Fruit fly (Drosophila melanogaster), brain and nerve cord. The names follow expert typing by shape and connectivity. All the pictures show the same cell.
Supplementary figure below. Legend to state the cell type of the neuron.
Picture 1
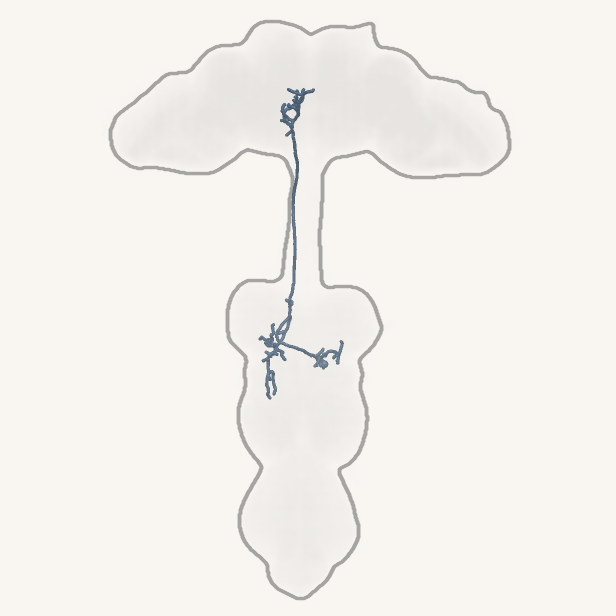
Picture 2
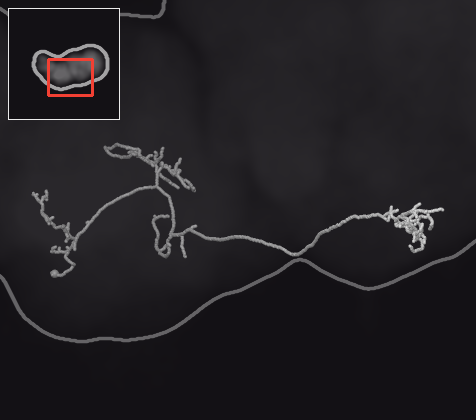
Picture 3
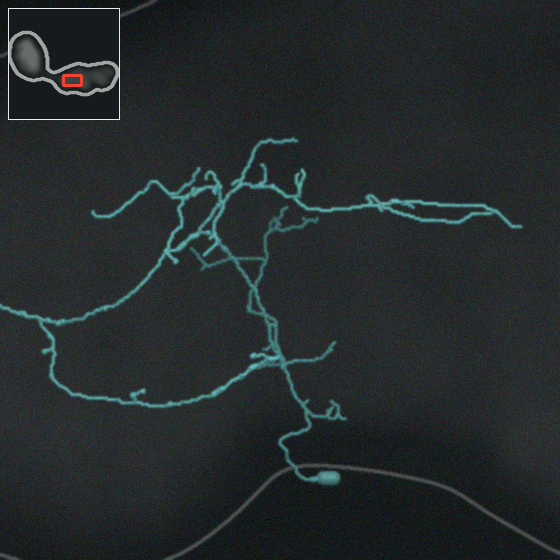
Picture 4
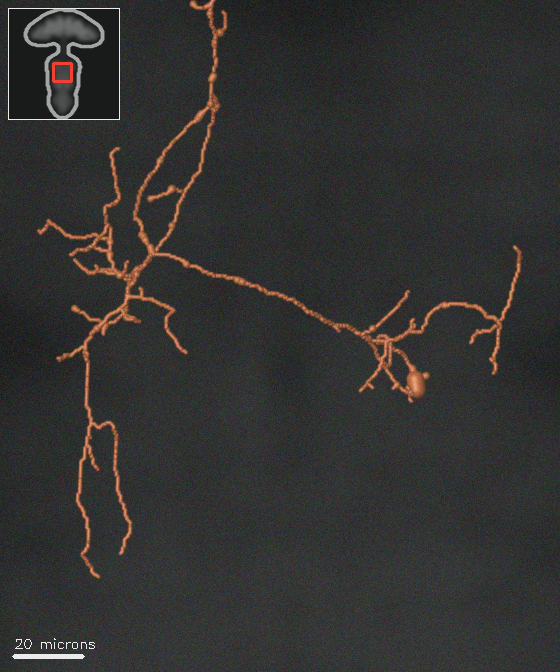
AN12B076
